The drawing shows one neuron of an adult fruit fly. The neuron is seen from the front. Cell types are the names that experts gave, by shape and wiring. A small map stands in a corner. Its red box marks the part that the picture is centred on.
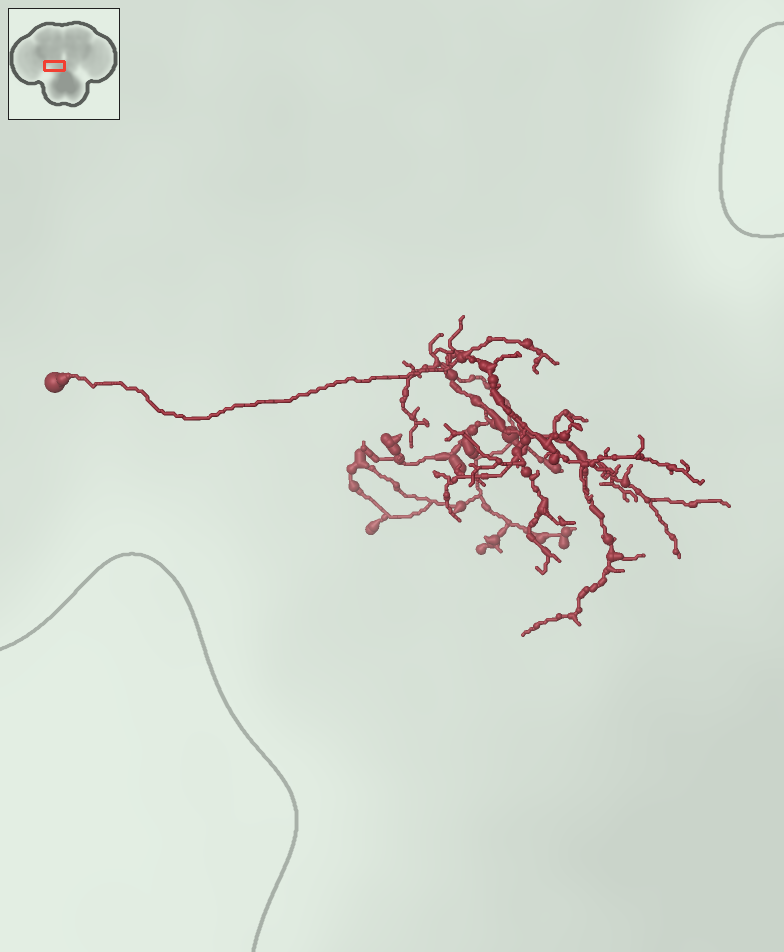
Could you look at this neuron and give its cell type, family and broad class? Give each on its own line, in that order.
GNG387
hemilineage TRdl_b
central-brain intrinsic neuron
